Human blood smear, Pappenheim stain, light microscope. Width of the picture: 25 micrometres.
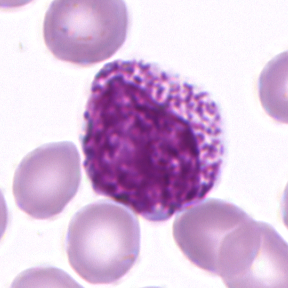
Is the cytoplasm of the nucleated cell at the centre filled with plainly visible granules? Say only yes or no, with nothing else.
Yes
